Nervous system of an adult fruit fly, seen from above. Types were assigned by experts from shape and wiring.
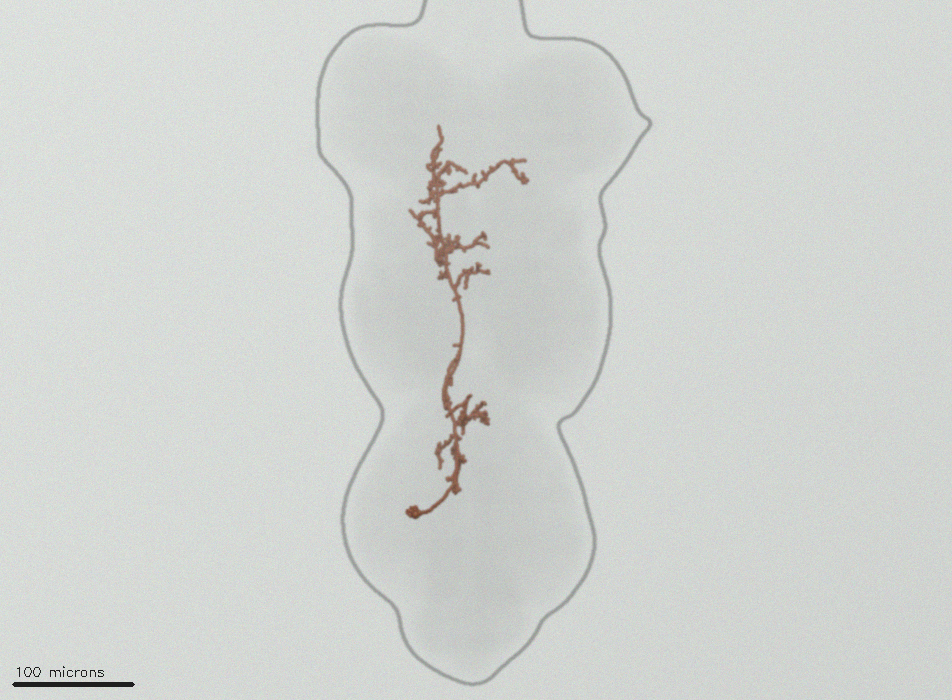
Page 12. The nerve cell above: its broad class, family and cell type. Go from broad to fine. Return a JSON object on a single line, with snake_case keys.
{"broad_class": "nerve-cord intrinsic neuron", "family": "hemilineage 09A", "cell_type": "IN09A019"}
